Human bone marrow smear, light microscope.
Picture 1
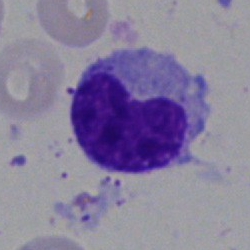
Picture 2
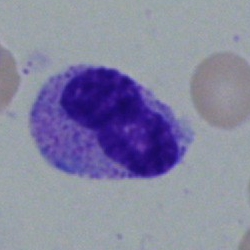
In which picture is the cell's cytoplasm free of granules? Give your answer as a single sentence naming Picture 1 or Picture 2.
Picture 1 has the cell with no visible granules in its cytoplasm.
